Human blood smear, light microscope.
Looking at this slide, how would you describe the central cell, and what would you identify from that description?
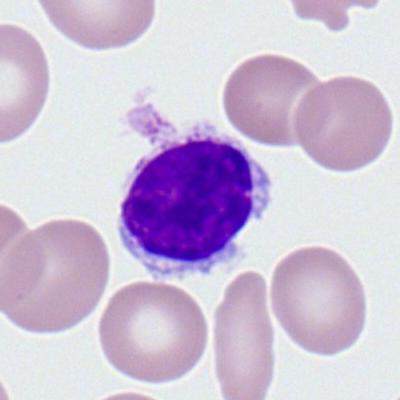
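Cytoplasm only a narrow rim around the nucleus, pale greyish-blue. Cell border ragged, with fine hair-like projections. Wispy tuft of cytoplasm extending from the upper left. Central cell: lymphocyte.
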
